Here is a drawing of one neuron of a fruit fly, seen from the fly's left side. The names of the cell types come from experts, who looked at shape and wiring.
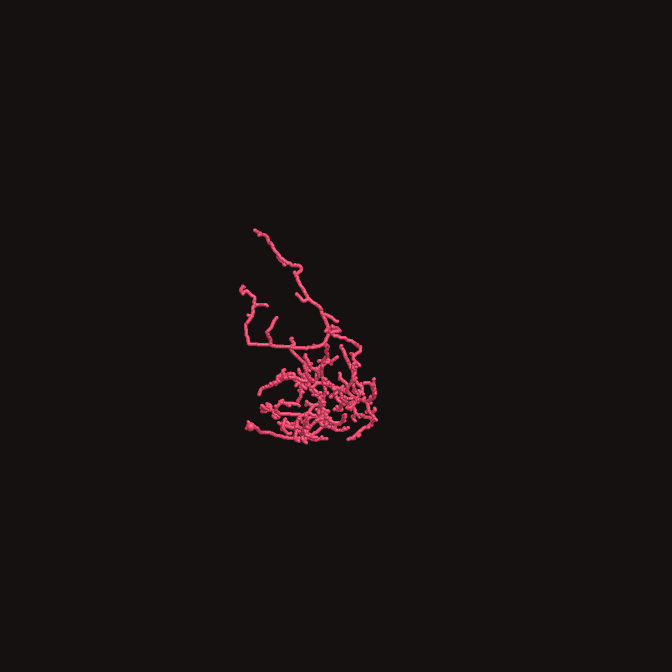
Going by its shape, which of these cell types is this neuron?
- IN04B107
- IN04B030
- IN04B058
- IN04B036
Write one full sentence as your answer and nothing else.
The neuron has IN04B058 as its cell type.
